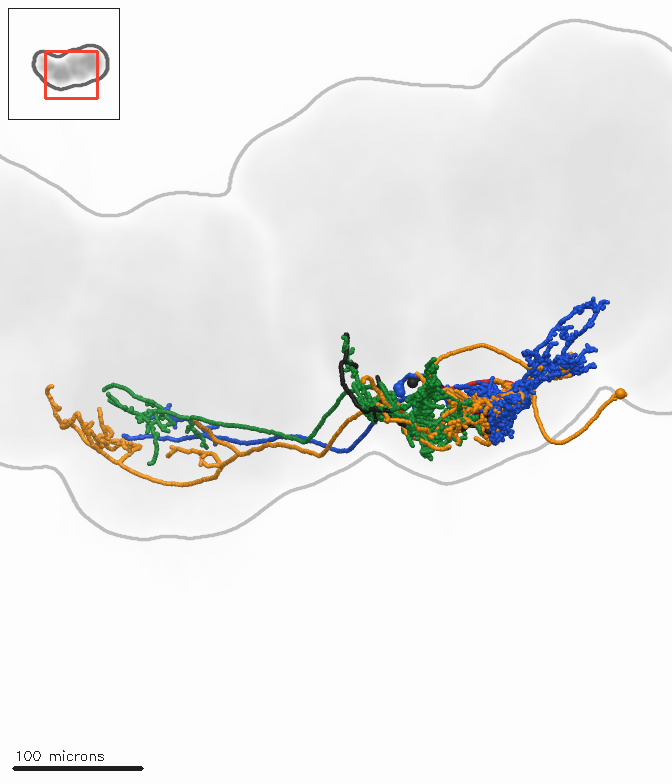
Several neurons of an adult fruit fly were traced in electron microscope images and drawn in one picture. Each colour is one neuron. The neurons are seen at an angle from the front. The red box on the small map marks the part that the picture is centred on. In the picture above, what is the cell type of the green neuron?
DNge044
